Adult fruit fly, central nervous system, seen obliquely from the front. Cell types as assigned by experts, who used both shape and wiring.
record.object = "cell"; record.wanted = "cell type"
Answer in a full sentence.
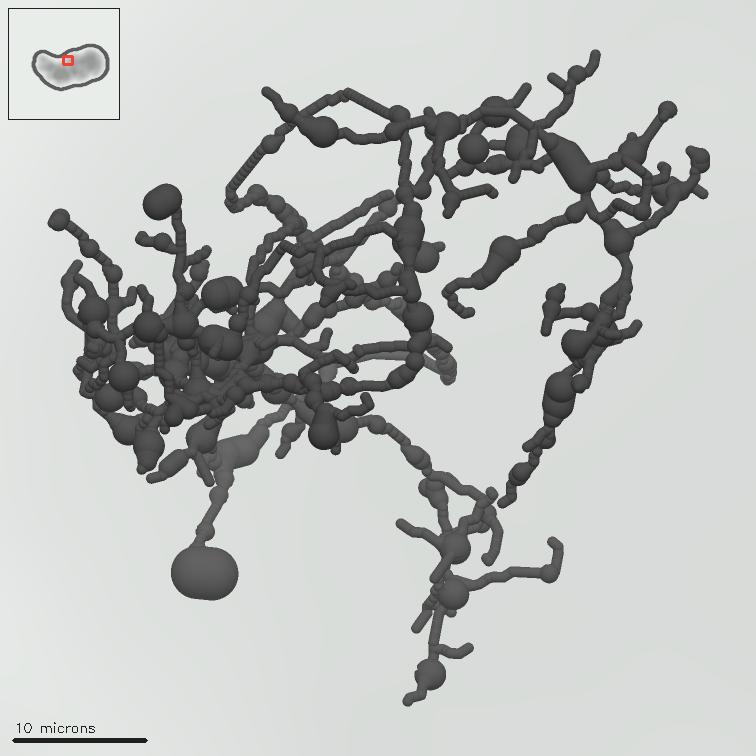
The cell type is CB2111.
